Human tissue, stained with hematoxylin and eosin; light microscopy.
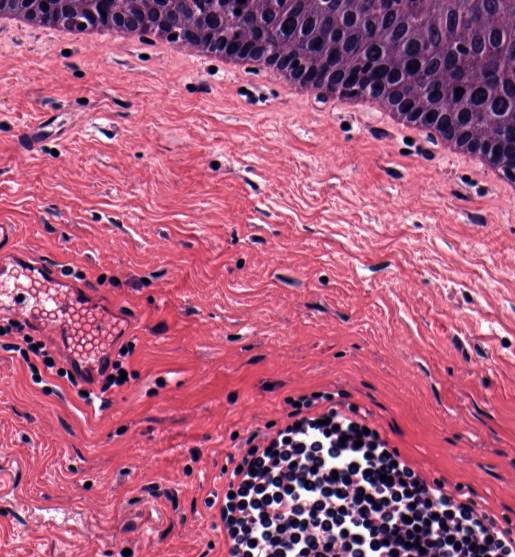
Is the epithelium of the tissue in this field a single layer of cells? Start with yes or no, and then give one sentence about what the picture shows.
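No. Stratified squamous epithelium occupies the top right corner of the field.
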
